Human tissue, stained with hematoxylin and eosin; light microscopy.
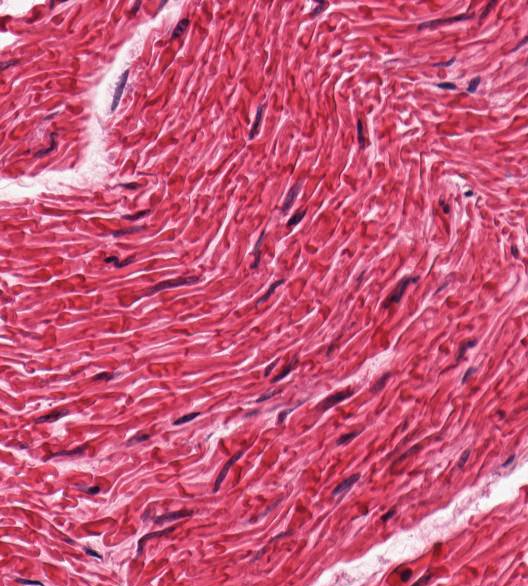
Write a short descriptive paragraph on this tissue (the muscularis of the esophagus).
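Most fibres here are cut lengthwise, streaming diagonally across the field. Their cytoplasm is strongly eosinophilic, deep bright pink throughout. Dark purple nuclei, elongated like narrow spindles or cigars, follow the long axis. Fibres lie closely against one another, with very little connective tissue between.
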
